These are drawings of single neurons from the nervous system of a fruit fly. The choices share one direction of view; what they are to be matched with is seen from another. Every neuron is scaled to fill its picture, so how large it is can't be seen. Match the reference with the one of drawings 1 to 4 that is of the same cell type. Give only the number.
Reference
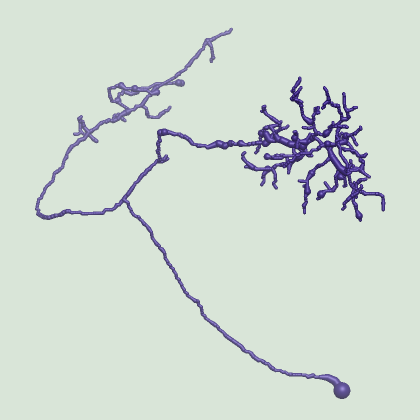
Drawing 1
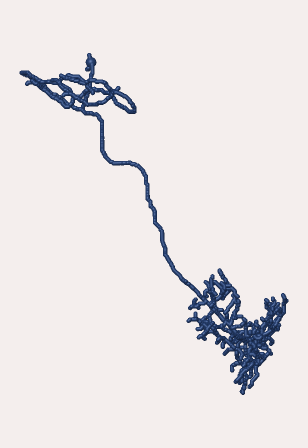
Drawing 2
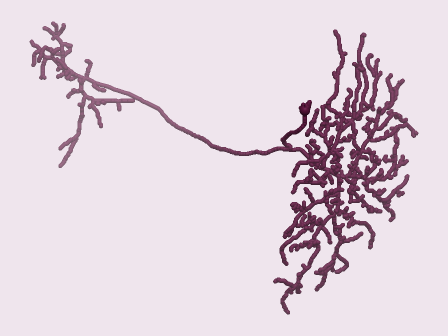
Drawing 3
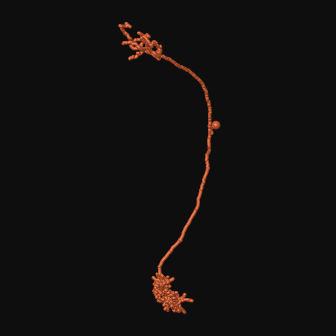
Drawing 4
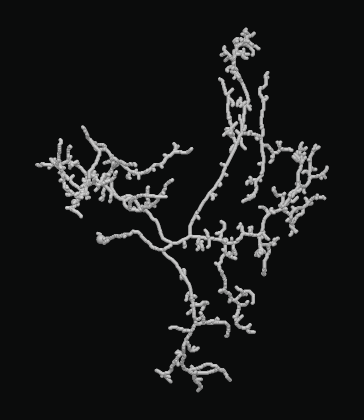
1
